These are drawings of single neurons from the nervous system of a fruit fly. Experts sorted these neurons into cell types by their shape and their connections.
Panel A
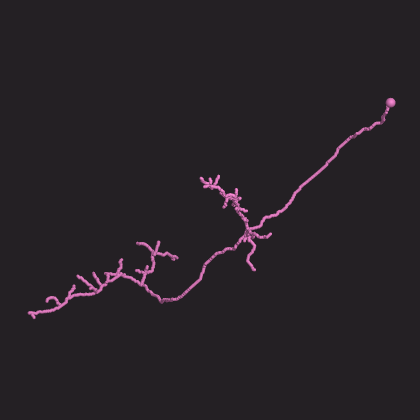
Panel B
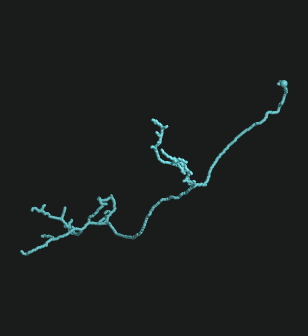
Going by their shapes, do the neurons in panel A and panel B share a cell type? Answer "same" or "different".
same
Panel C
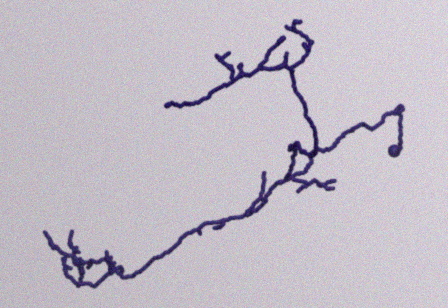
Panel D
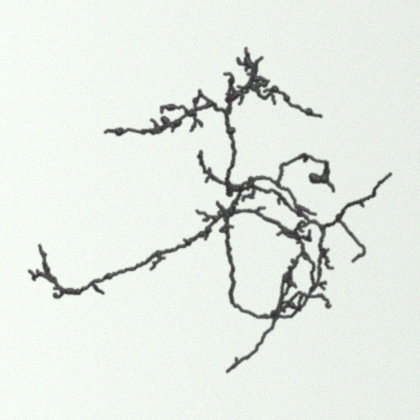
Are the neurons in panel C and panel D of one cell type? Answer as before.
different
